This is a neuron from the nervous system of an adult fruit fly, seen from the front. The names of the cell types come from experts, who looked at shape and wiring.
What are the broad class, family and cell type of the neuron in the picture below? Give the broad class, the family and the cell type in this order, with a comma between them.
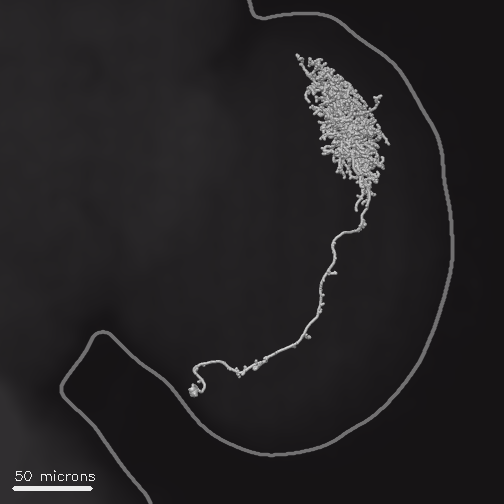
optic-lobe intrinsic neuron, Pm, Pm8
